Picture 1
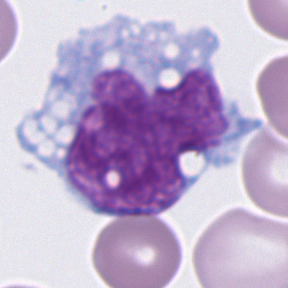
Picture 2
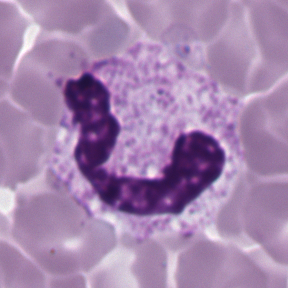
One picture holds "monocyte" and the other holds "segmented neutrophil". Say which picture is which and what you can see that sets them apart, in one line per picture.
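Picture 1 shows a monocyte: No distinct granules are seen in the cytoplasm.
Picture 2 shows a segmented neutrophil: Fine violet-pink granules are scattered throughout the cytoplasm.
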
